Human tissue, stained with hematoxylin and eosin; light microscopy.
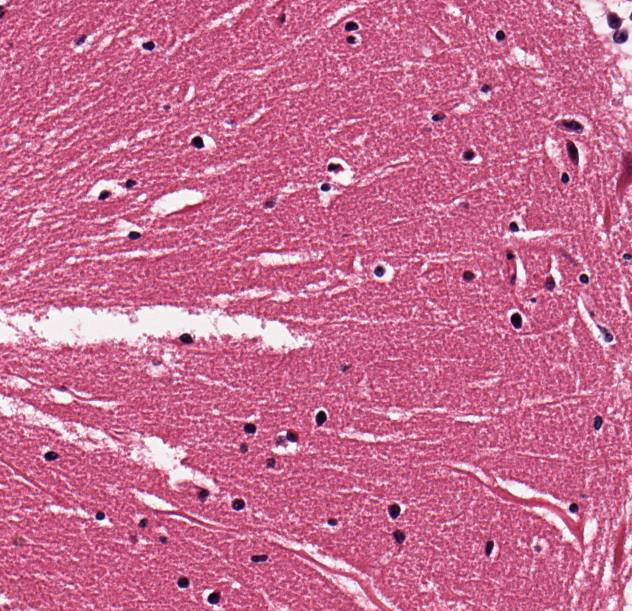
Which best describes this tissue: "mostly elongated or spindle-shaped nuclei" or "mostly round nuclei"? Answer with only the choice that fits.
Mostly round nuclei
